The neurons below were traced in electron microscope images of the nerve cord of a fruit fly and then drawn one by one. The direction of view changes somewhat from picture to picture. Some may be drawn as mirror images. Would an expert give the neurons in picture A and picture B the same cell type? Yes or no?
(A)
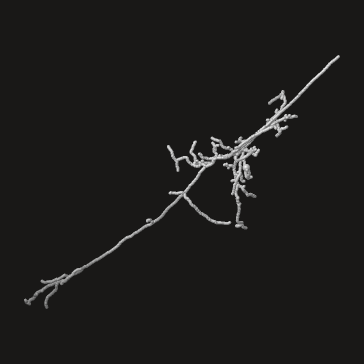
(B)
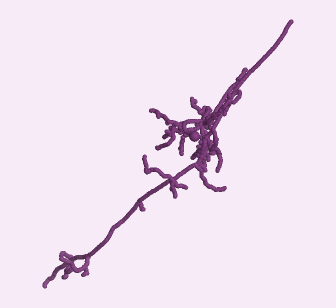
yes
